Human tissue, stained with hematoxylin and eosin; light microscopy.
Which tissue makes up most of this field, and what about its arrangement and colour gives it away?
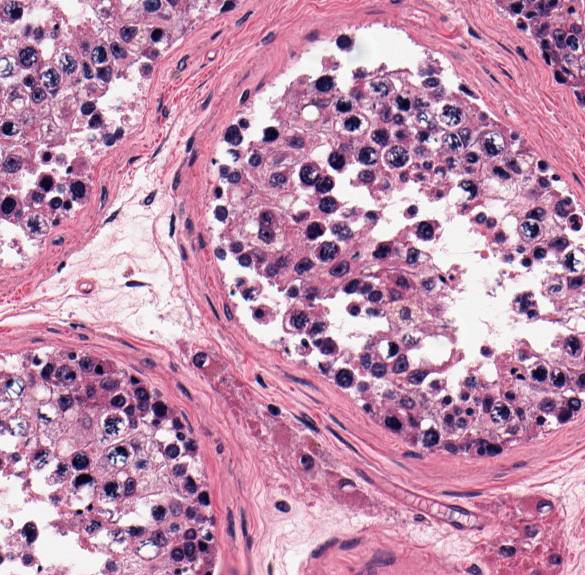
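That's seminiferous tubule, several profiles of it, the biggest taking up the upper right and centre. Each has a thick, pink, layered fibrous wall. Inside they're packed with rounded cells, lots with small, dark, compact round nuclei, and in the big one you'll spot larger round nuclei with coarse, clumped chromatin.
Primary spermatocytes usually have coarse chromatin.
A filling of rounded cells, not one even row of tall columnar cells, also rules out the duct of the epididymis.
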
